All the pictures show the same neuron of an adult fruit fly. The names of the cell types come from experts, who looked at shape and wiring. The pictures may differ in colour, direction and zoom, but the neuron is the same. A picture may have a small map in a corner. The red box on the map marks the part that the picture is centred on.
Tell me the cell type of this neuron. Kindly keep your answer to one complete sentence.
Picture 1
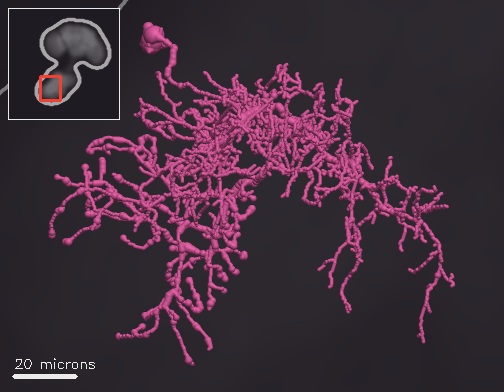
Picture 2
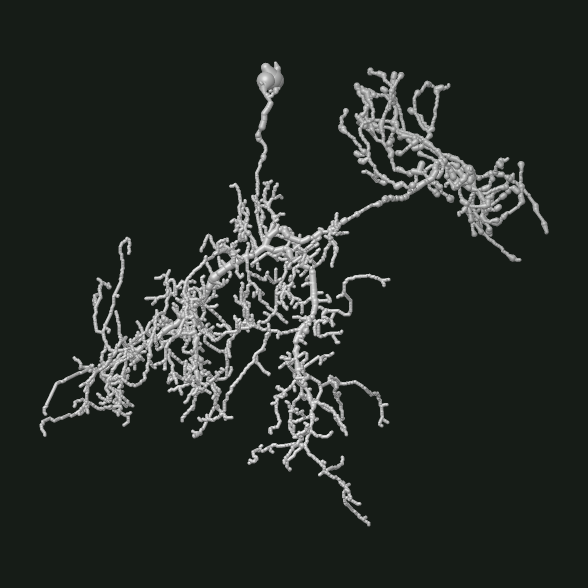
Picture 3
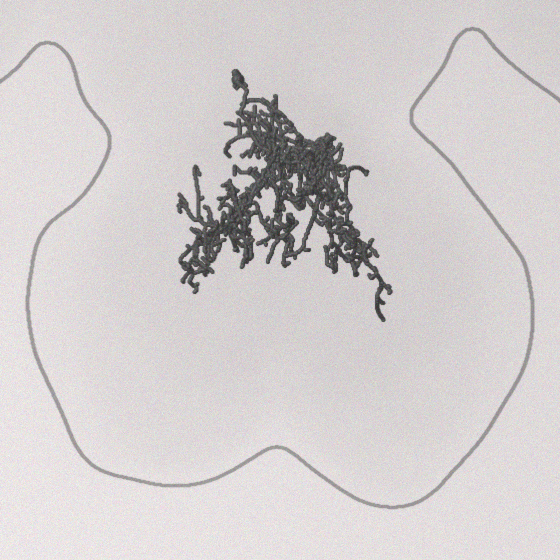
The cell type this neuron represents is INXXX111.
